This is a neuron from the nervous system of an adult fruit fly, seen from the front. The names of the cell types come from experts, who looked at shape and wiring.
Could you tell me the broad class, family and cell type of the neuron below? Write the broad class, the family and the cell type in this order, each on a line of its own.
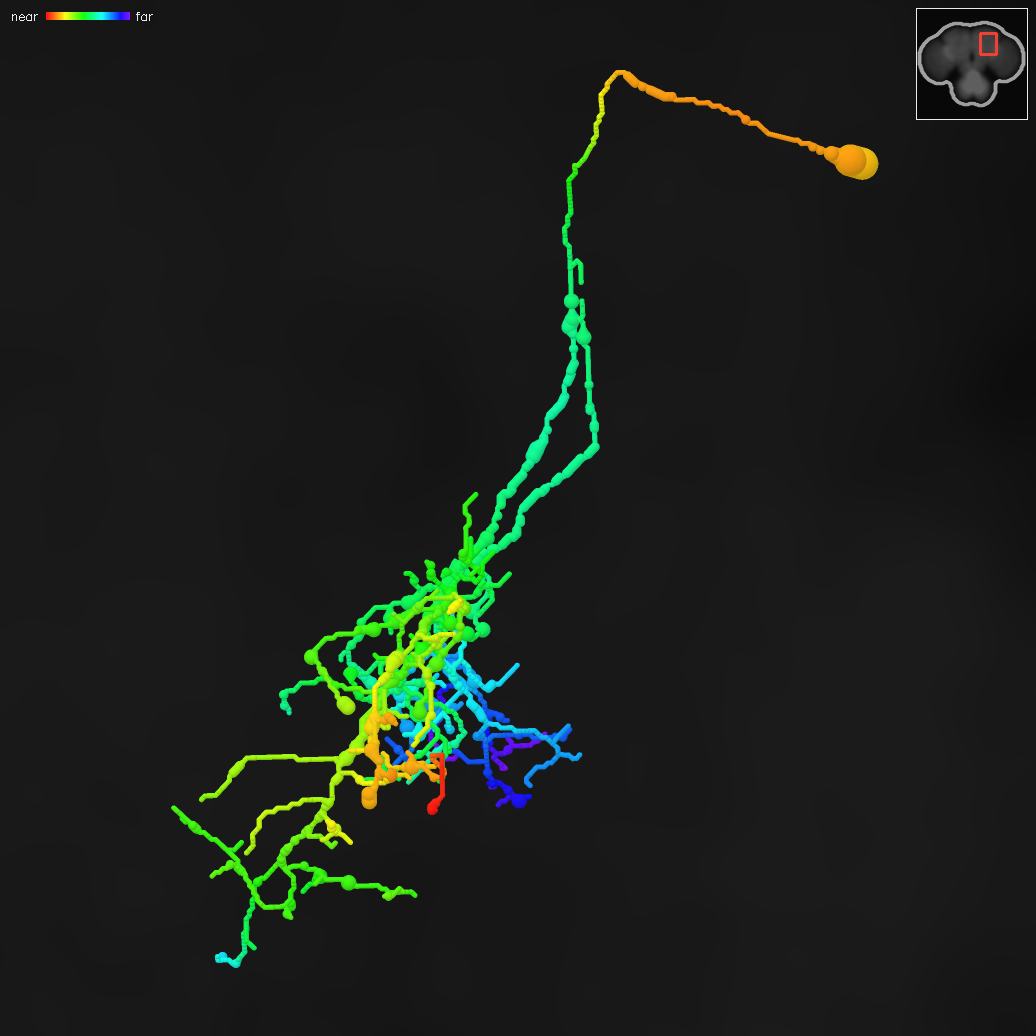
central-brain intrinsic neuron
hemilineage VLPd&p1_dorsal
PVLP005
